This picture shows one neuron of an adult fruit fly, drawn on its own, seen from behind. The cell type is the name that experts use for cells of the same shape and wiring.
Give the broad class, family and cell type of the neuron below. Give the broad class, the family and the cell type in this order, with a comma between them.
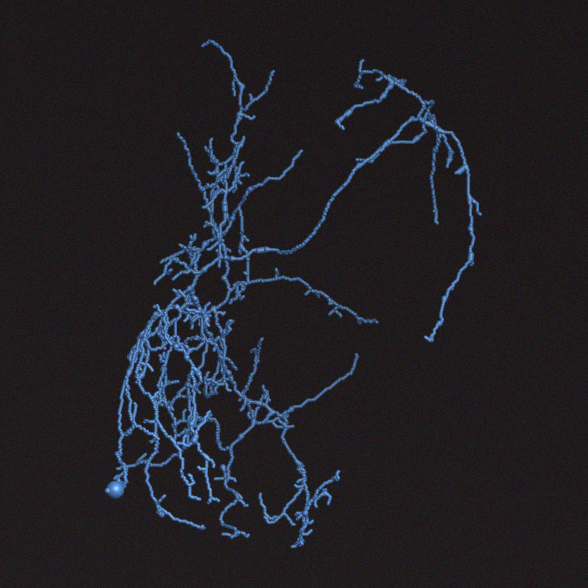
nerve-cord intrinsic neuron, hemilineage 04B, IN04B054_a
